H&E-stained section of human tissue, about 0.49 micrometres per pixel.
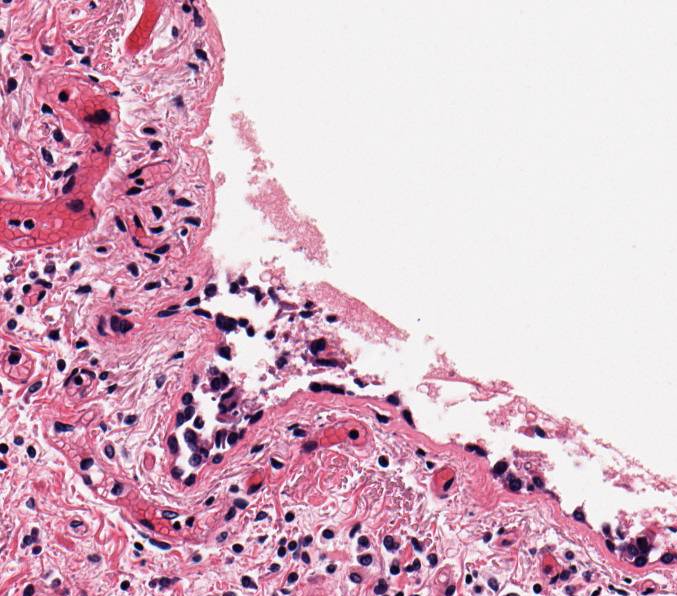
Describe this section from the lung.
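The tissue takes up the left and lower parts; the upper right is empty white space. Small cells with dark round nuclei cluster along the middle stretch of the free edge. Several small vessels holding red blood cells sit lower middle. No glands anywhere.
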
